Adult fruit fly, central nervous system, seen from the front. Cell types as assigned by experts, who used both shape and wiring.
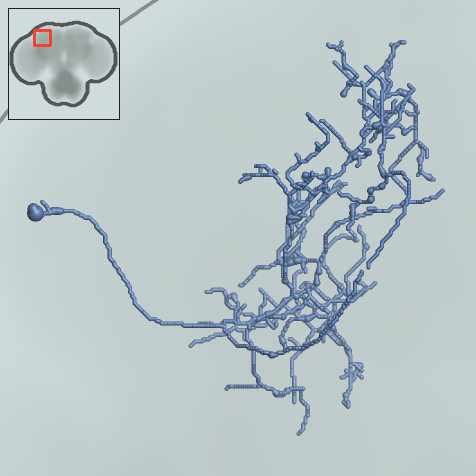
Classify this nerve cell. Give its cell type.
LHAD1a2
